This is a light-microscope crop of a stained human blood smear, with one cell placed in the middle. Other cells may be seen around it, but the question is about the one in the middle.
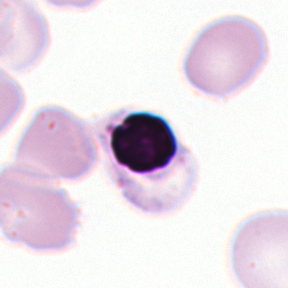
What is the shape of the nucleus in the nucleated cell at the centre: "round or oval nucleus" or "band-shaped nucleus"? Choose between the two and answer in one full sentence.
Round or oval in outline, the nucleus forms a single compact mass.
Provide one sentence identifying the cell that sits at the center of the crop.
The cell at the heart of this crop is a normoblast.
